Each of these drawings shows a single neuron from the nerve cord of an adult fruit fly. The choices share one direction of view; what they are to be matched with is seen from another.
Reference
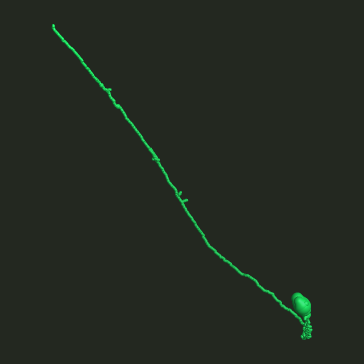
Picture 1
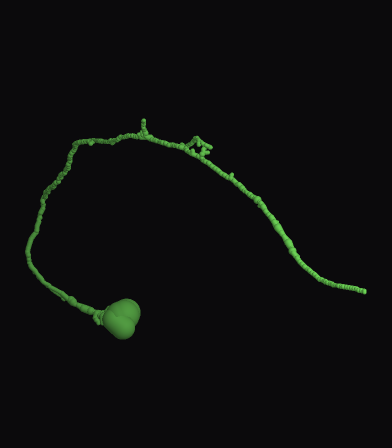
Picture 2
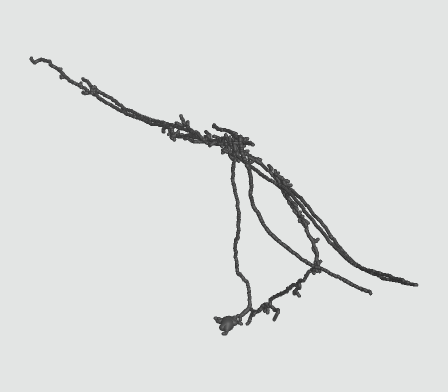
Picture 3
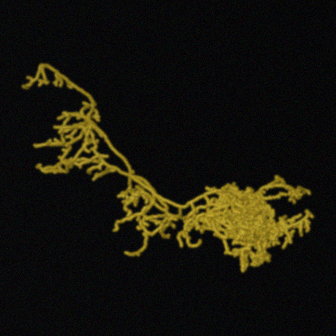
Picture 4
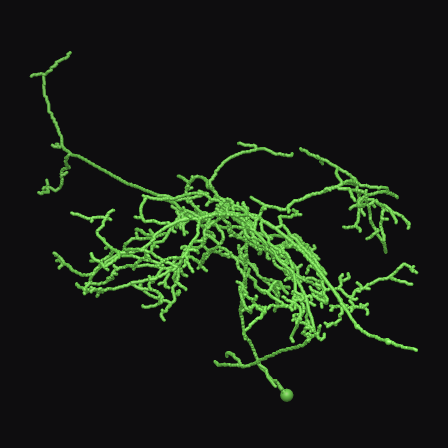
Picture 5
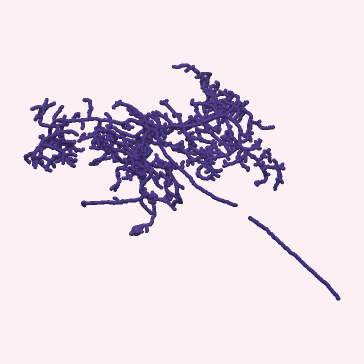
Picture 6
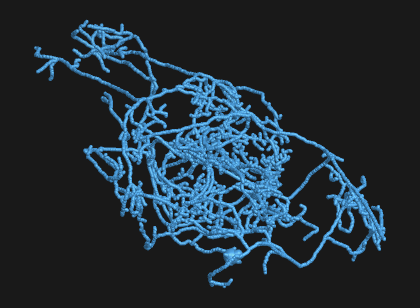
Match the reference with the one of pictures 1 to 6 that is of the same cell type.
Picture 1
